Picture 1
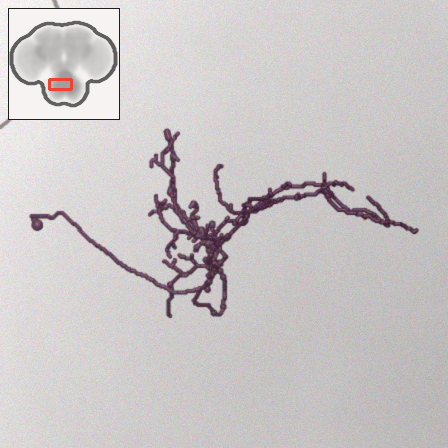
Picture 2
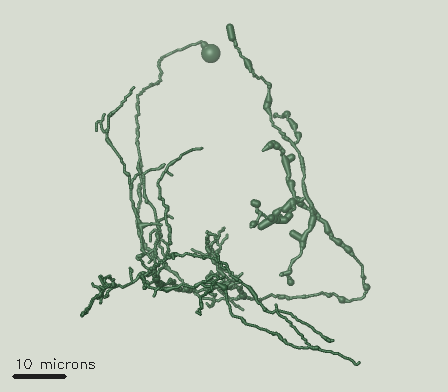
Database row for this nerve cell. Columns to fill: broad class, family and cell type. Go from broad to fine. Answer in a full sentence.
A nerve-cord intrinsic neuron of hemilineage 09A, type IN09A045.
